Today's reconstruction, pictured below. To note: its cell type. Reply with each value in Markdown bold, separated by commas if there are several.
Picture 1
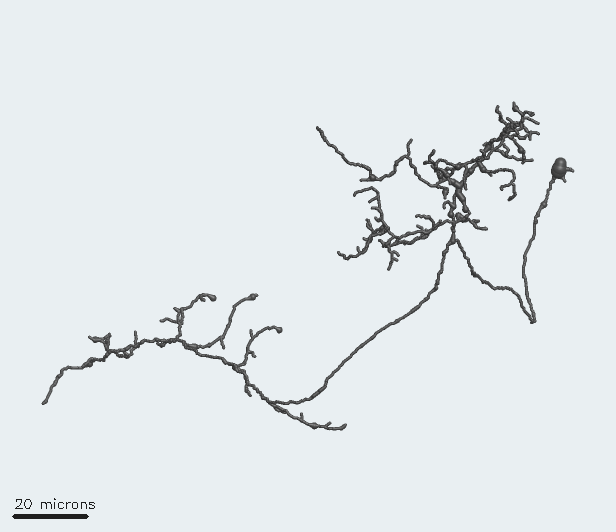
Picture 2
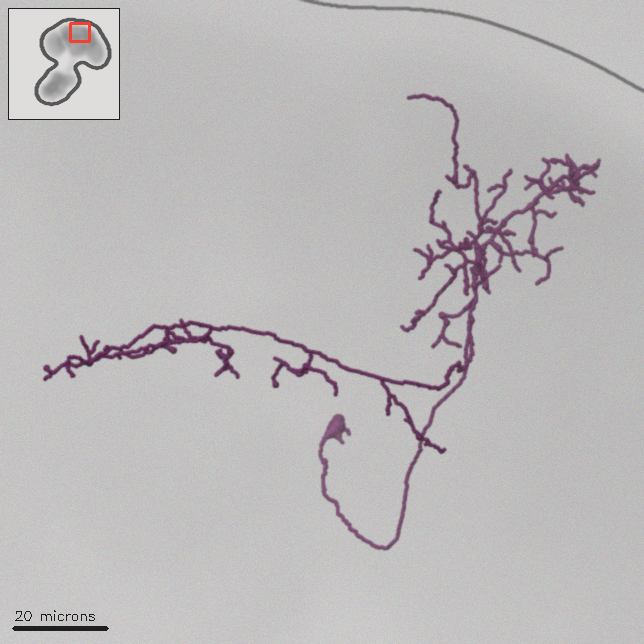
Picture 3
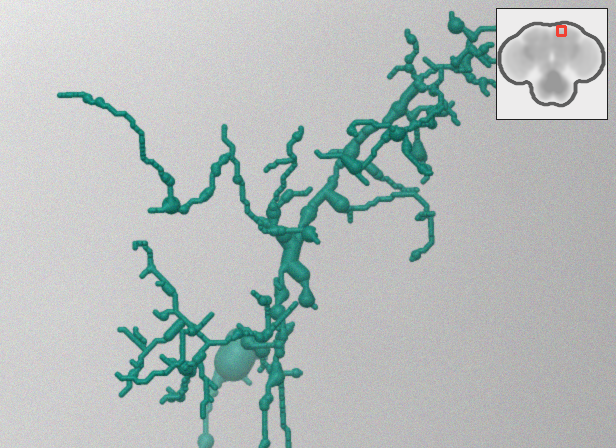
**FB6T**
